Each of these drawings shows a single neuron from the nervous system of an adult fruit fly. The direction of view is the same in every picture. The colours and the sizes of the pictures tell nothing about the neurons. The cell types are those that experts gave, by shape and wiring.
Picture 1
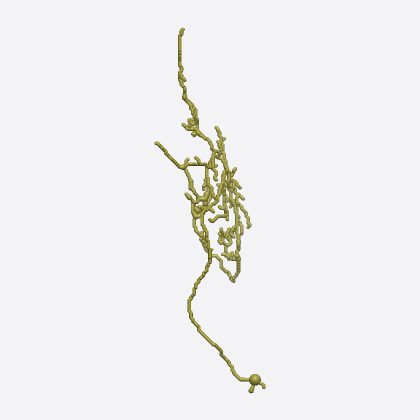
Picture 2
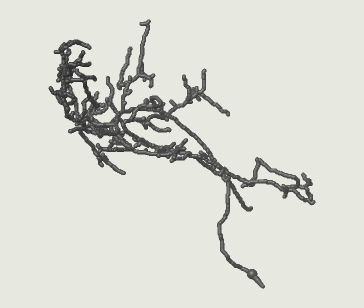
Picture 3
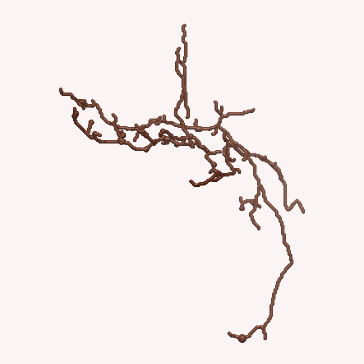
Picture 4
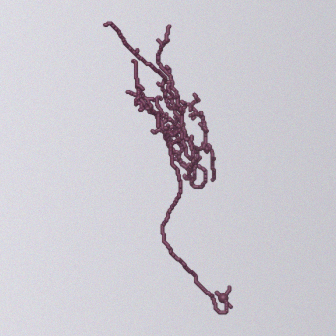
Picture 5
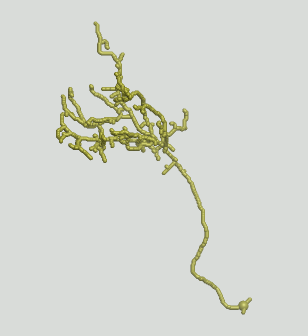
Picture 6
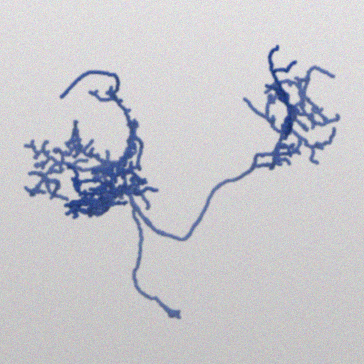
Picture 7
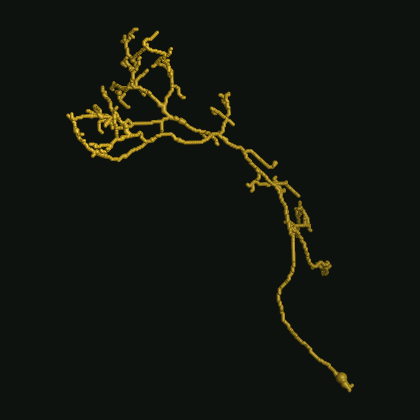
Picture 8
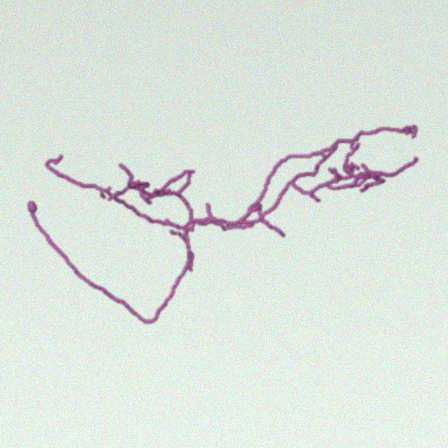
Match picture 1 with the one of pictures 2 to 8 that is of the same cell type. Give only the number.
4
